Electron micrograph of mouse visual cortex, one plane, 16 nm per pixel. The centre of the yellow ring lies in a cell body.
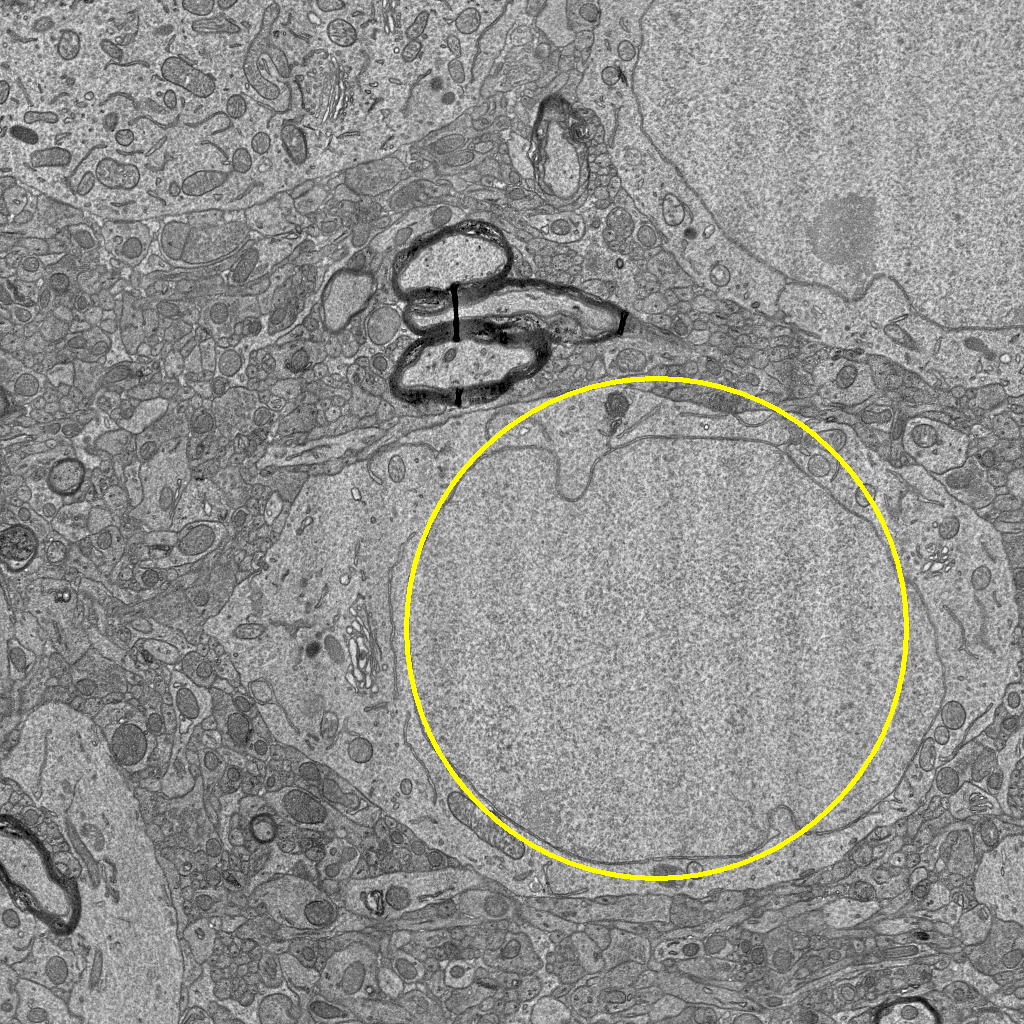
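Excitatory neuron: look first at its large rounded nucleus, seen whole, filling most of the ring. At the upper edge, the nuclear envelope dips in a deep, narrow fold. The chromatin, notice, is fine and evenly spread, with no dark clumps lining the envelope. An elongated mitochondrion sits in the cytoplasm at its lower left.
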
